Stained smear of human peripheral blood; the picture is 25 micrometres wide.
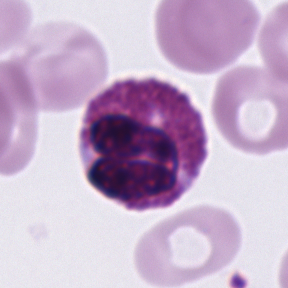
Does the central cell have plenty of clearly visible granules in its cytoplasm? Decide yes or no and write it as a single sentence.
Yes, granules are visible in large numbers in its cytoplasm.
